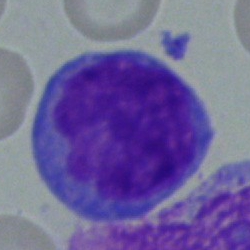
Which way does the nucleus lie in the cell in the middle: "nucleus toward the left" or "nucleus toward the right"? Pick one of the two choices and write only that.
Nucleus toward the right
